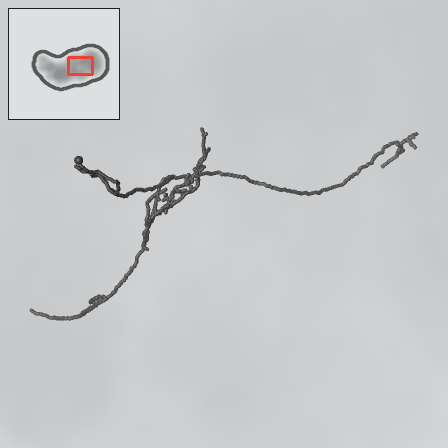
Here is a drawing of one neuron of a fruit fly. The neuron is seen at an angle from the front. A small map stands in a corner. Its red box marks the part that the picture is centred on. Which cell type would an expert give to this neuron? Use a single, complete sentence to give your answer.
The cell type of this neuron is LAL086.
